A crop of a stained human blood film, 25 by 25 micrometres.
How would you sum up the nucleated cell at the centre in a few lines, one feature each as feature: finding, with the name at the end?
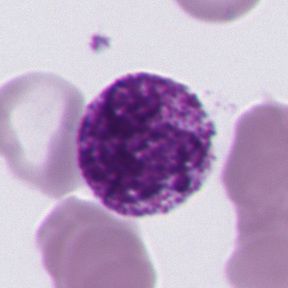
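Granules: coarse and dark purple, crowding the whole cell
Nucleus: a darker purple mass over most of the centre, outline blurred by granules lying on it
Cytoplasm: only a little clear space between granules
Verdict: basophil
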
